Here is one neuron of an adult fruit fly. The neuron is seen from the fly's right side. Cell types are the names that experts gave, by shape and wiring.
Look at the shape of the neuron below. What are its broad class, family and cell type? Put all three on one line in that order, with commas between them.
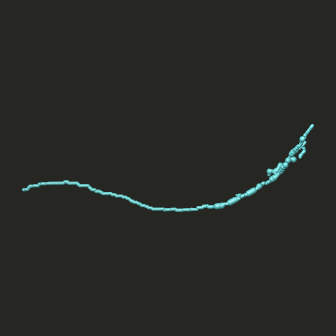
sensory neuron entering the nerve cord, class mechanosensory tactile, SNta20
